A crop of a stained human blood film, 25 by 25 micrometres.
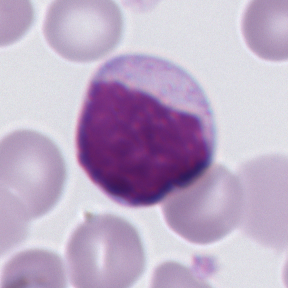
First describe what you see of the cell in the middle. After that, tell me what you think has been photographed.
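First, the outline: round and smooth. Second, the nucleus is rounded, without lobes, and lies in the lower part of the cell, leaving a cap of cytoplasm at the top. Third, the cytoplasm shows no vacuoles. This is a large granular lymphocyte.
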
